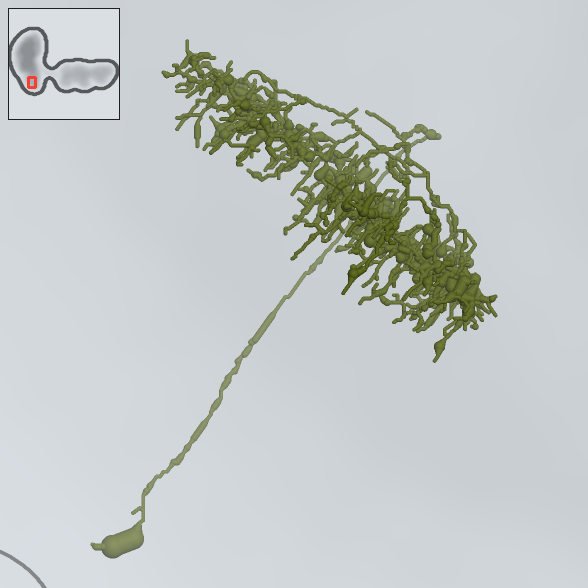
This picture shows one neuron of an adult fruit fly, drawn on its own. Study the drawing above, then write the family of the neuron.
Pm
